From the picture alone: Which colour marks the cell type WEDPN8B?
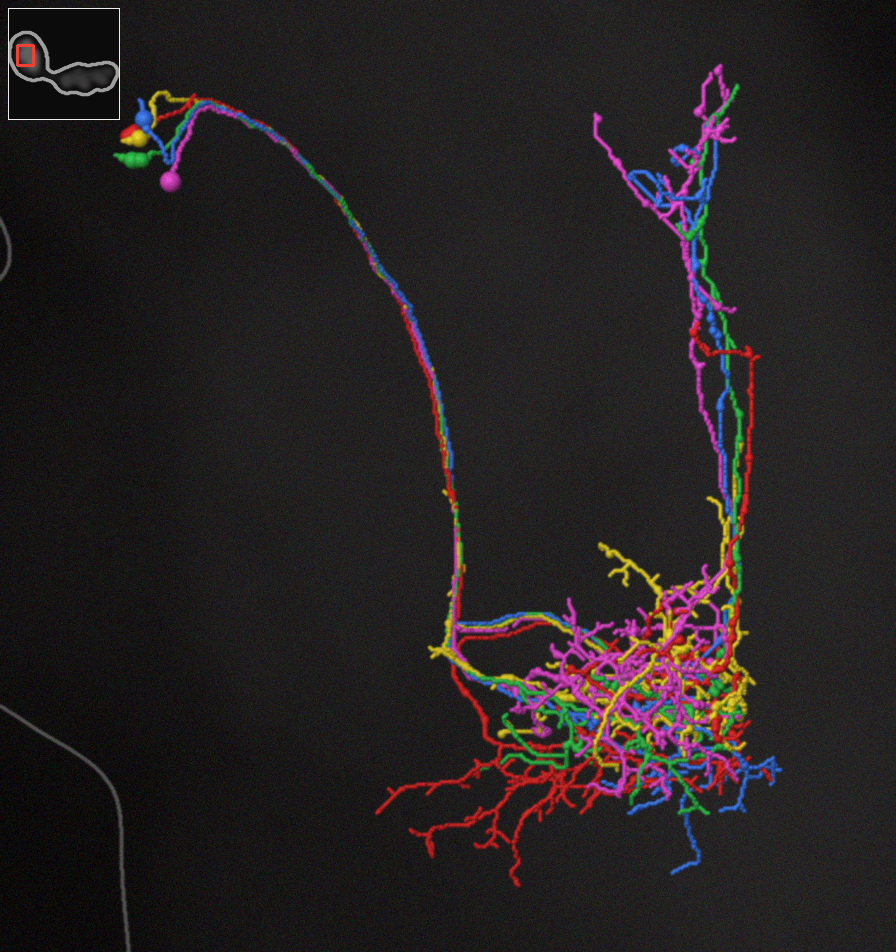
blue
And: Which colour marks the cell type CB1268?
yellow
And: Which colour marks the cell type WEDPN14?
red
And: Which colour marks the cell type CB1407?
green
